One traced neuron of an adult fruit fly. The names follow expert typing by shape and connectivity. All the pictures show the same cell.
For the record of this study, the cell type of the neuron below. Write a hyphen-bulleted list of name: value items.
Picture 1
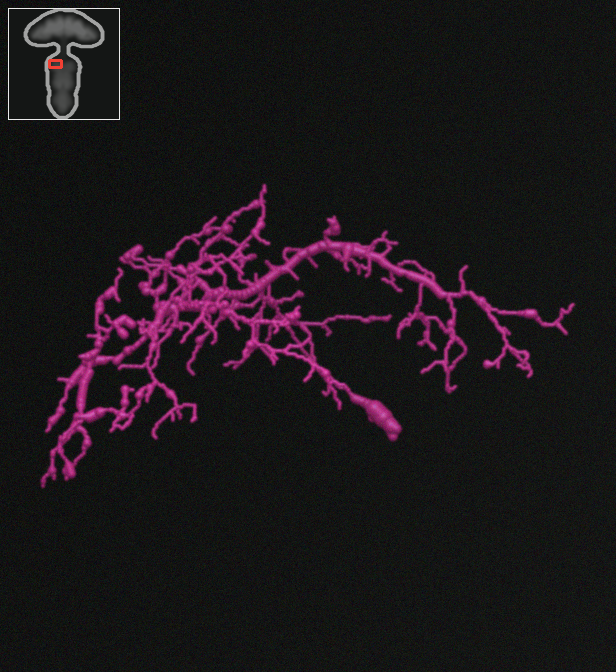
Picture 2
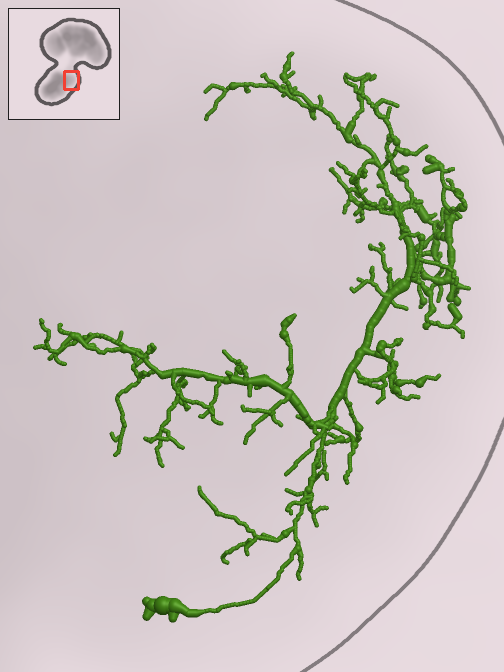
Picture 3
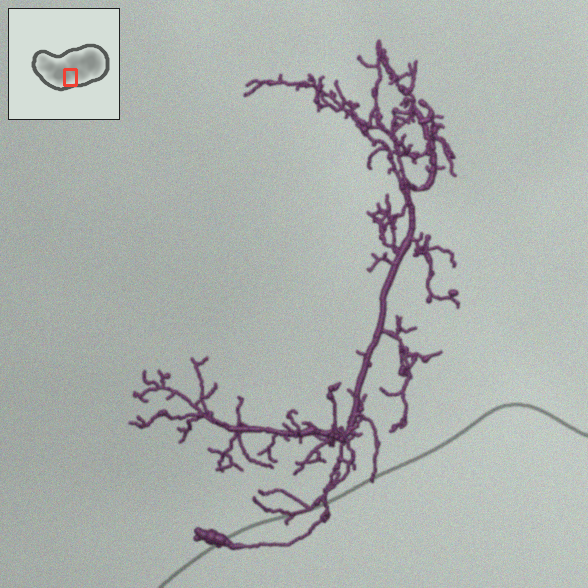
- cell type: IN13A050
